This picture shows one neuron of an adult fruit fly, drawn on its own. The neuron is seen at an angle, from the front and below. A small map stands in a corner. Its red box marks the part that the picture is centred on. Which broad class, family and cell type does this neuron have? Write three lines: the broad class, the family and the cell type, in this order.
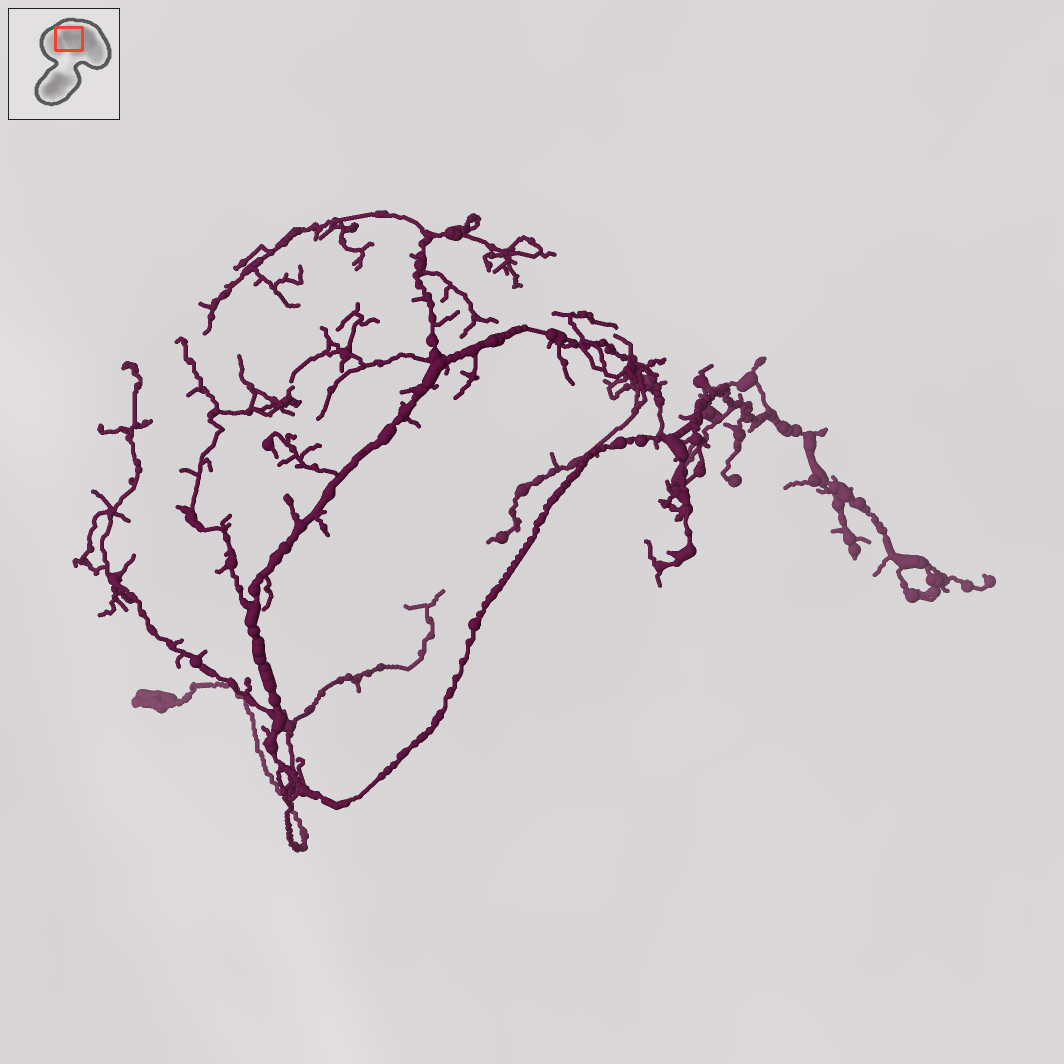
central-brain intrinsic neuron
hemilineage VLPp1
AVLP541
